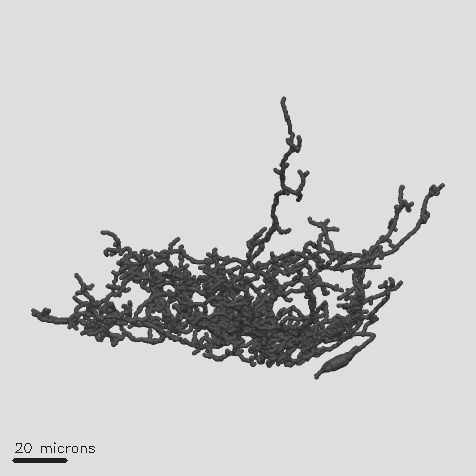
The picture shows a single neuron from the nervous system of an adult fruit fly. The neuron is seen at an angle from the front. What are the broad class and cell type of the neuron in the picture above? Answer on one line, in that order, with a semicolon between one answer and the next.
central-brain intrinsic neuron; GNG511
